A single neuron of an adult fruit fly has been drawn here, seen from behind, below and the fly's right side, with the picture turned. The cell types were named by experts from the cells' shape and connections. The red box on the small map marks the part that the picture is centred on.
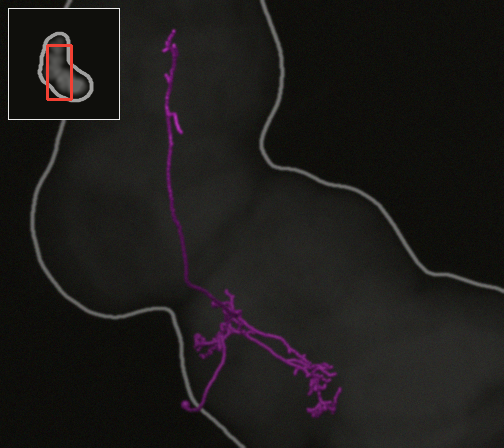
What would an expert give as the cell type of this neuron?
DNg106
